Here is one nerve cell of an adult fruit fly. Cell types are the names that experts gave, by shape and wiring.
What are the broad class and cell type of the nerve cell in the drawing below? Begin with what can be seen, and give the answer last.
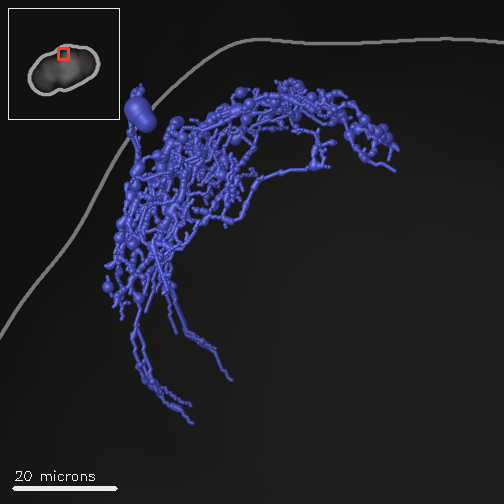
Its cell body lies at the upper left of the picture. From top to bottom in the picture it spans about 70 microns. Dozens of branch ends can be seen. Its broad class is nerve-cord intrinsic neuron. Its cell type is INXXX378.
